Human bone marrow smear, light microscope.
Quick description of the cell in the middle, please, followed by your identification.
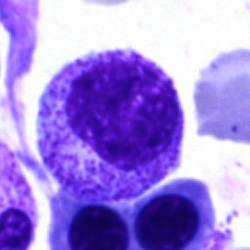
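Look first at where the nucleus sits: toward the top of the cell, so a wider band of cytoplasm lies below it. Its chromatin is dark purple, with a mottled, patchy texture. Now notice how the cytoplasm is packed with numerous dark purple granules, except for a paler, less granular patch just below and to the left of the nucleus. This cell is a myelocyte.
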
